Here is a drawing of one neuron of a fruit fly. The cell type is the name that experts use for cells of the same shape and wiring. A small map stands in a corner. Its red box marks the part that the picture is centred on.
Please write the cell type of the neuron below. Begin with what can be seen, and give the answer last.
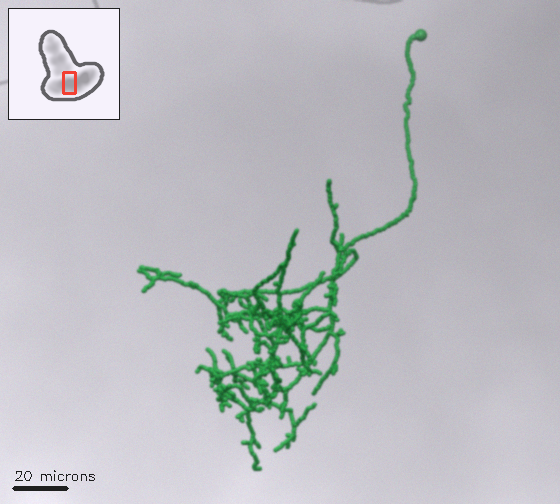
Its cell body lies at the upper right of the picture. From top to bottom in the picture it spans about 170 microns. The picture shows dozens of branch ends. Its broad class is central-brain intrinsic neuron. The cell type is SAD080.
